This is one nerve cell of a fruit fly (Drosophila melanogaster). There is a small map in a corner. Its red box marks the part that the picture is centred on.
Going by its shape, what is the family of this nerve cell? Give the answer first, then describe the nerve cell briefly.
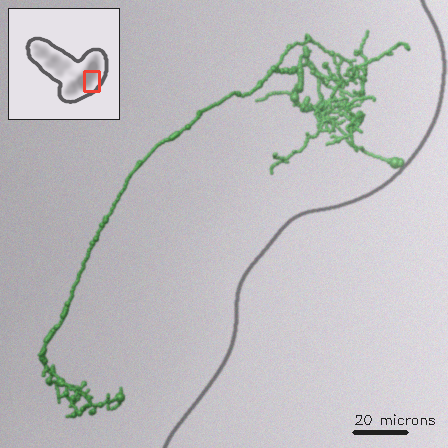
The family is hemilineage ALv2. This is a central-brain intrinsic neuron. From top to bottom in the picture it spans about 150 microns. The picture shows dozens of branch ends.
